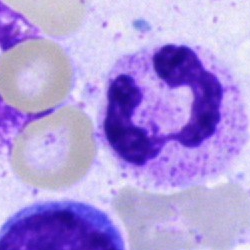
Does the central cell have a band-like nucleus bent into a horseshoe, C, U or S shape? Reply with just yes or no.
Yes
